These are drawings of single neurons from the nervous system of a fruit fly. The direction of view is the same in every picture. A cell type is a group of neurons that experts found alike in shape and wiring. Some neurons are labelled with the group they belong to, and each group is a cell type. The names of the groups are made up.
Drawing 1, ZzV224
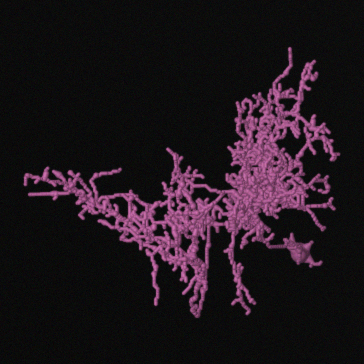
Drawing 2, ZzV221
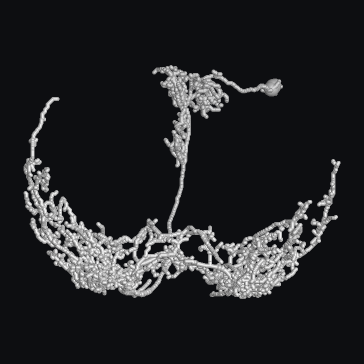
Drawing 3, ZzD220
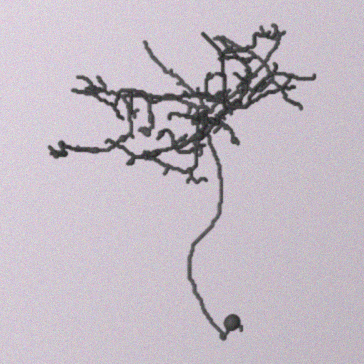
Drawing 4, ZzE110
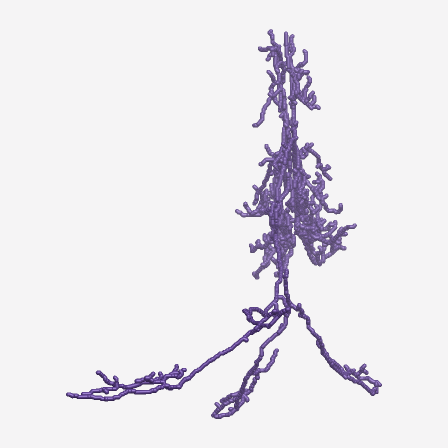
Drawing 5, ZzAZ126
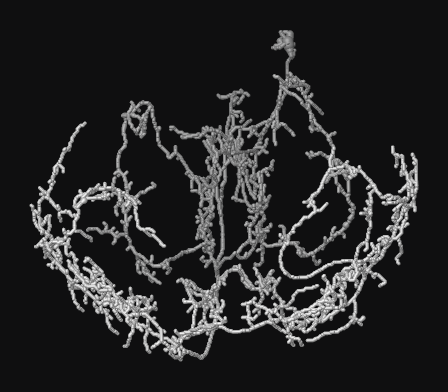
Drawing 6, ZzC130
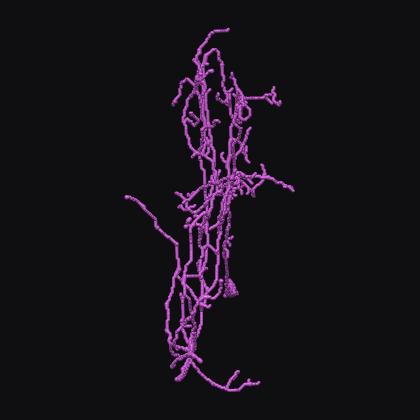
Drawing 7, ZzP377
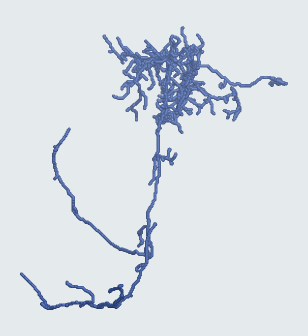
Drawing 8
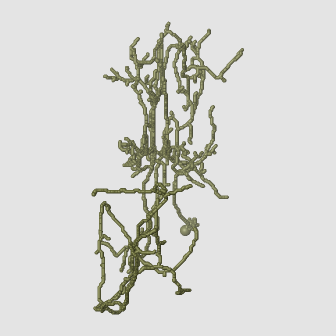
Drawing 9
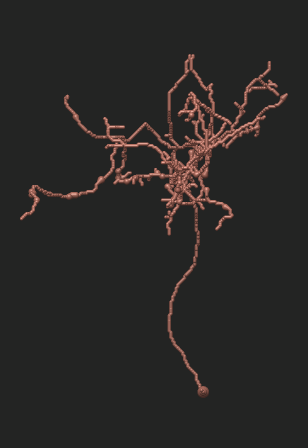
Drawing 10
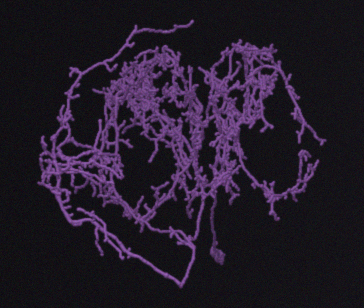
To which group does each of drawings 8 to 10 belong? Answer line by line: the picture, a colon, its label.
8: ZzC130
9: ZzD220
10: ZzAZ126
